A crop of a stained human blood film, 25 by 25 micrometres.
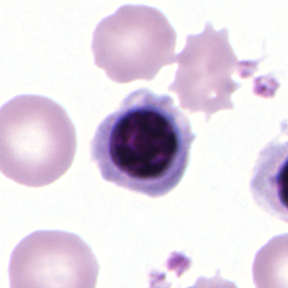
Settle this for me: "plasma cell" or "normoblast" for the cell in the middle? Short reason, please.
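That's a normoblast. The cytoplasm is what settles it: it's pale blue-grey, not deep blue.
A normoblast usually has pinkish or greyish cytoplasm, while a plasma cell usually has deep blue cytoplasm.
Beyond that, the cell is about 9 micrometres across, with a slightly irregular outline and small bumps along its edge. The nucleus is round, about 6 micrometres across, and fills about 50% of the cell's area, with a rim of cytoplasm on all sides. Its chromatin is dense, dark purple and coarsely clumped.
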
